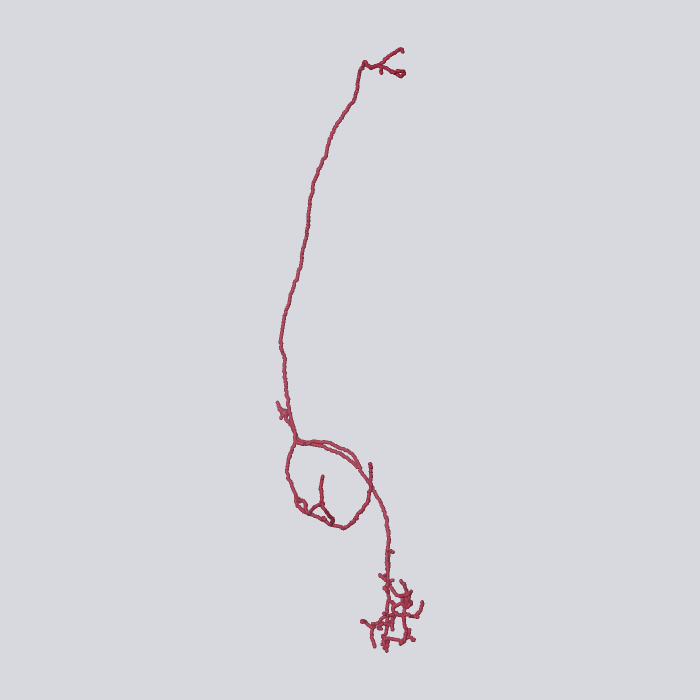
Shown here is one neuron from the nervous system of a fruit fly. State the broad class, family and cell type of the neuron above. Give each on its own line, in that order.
central-brain intrinsic neuron
hemilineage LHd1
CB1020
